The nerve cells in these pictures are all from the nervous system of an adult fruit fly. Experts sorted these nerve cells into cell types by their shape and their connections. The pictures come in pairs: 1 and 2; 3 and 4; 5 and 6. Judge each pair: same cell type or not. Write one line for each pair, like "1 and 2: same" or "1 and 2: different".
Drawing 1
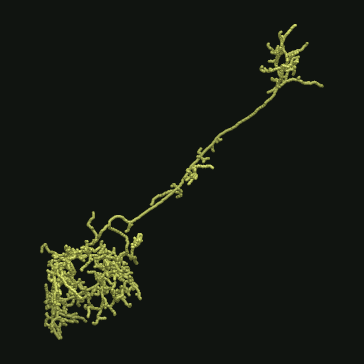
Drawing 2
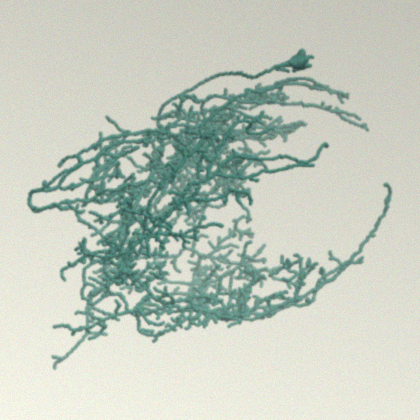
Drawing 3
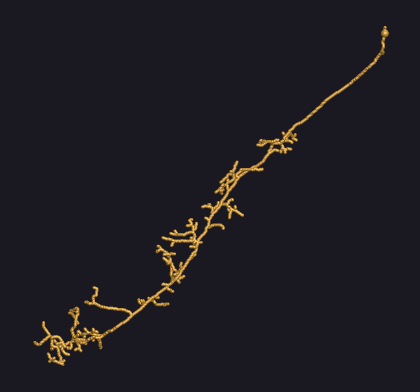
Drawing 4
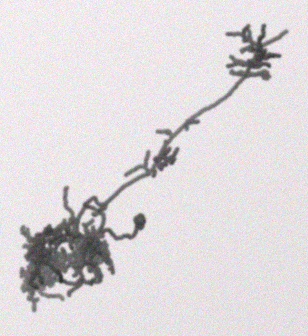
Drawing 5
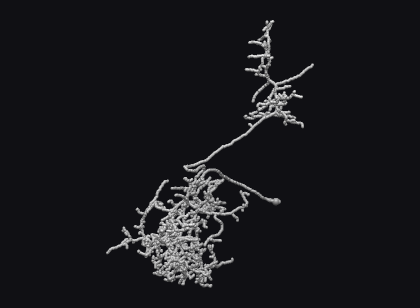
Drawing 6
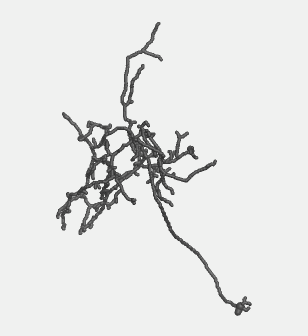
1 and 2: same
3 and 4: different
5 and 6: different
